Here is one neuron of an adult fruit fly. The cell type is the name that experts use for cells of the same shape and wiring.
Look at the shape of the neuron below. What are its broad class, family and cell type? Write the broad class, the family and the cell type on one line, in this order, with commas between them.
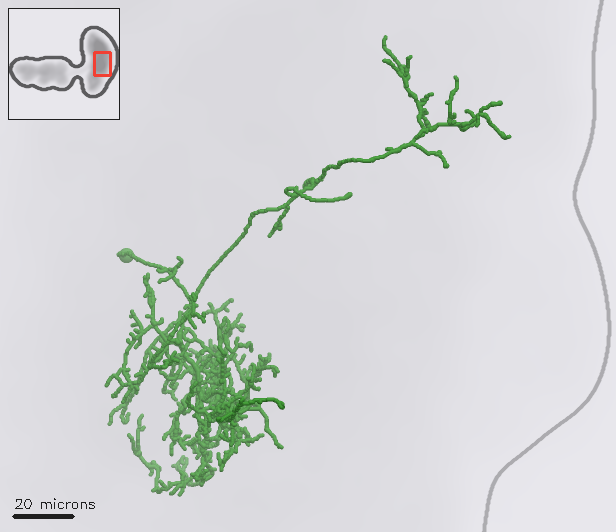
central-brain intrinsic neuron, hemilineage VLPd&p1_posterior, LHPD2a2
